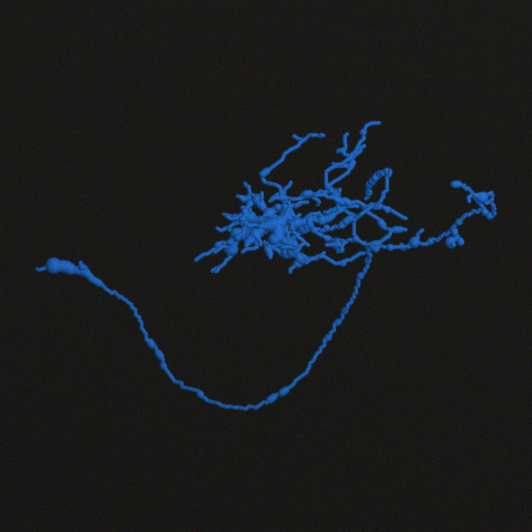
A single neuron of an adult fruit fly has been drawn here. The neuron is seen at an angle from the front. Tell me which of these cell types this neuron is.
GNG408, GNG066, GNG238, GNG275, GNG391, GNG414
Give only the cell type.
GNG408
